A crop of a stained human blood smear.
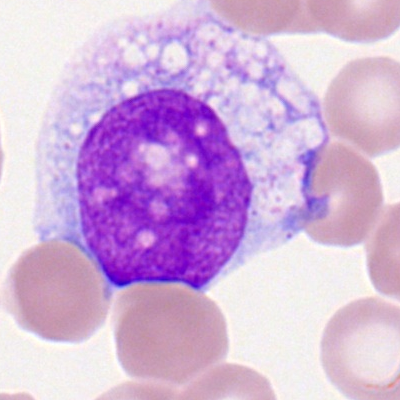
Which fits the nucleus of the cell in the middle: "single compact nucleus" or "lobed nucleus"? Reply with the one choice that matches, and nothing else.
Single compact nucleus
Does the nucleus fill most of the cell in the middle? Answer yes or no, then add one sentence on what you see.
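No. The cytoplasm is abundant and pale blue-grey.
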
